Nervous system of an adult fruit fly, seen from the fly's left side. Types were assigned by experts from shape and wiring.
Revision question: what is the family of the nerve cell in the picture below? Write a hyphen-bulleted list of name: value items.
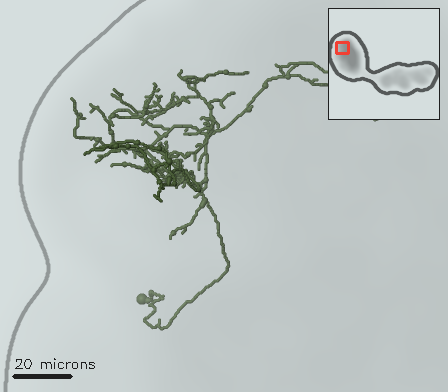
- family: hemilineage CREl1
